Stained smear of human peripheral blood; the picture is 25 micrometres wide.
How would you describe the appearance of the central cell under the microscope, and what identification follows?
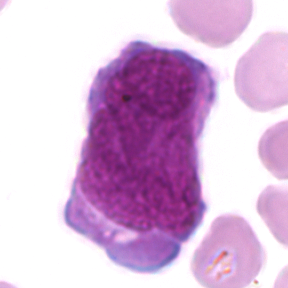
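Elongated in outline, the cell is taller than it is wide. Most of the cell is taken up by the nucleus. Pale crease lines cross the middle of the nucleus. The cytoplasm shows no visible granules. The cell is an atypical promyelocyte.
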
